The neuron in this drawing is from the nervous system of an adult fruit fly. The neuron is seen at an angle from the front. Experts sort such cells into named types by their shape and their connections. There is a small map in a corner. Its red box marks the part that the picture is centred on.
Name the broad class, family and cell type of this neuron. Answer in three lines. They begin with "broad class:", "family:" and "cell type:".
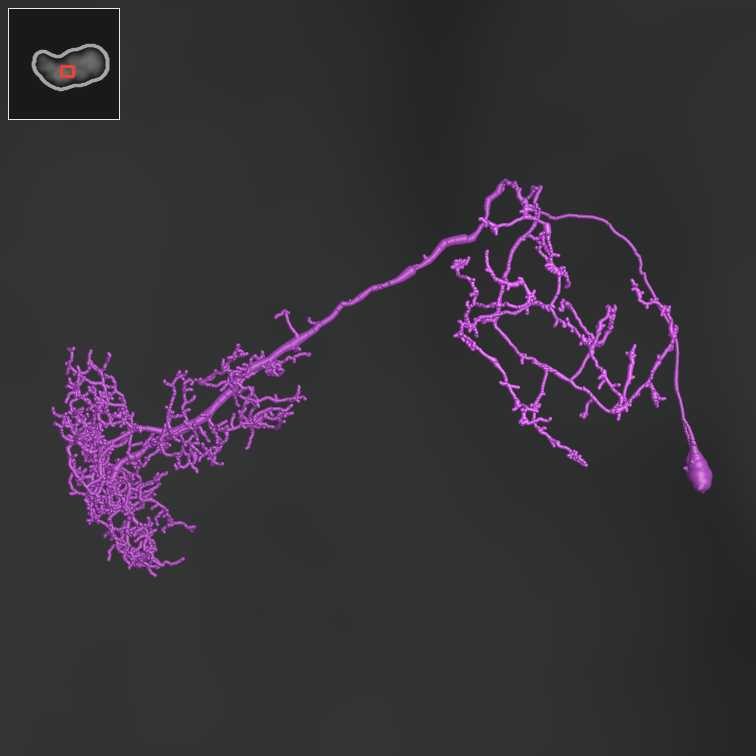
broad class: visual projection neuron
family: hemilineage VPNv1
cell type: LC17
